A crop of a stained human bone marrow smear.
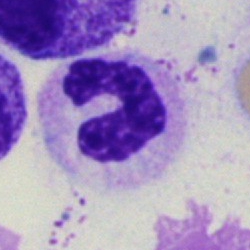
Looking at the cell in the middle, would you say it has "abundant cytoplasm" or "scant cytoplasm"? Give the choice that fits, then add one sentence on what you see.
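Abundant cytoplasm. The cytoplasm is abundant and pale lilac-pink.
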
